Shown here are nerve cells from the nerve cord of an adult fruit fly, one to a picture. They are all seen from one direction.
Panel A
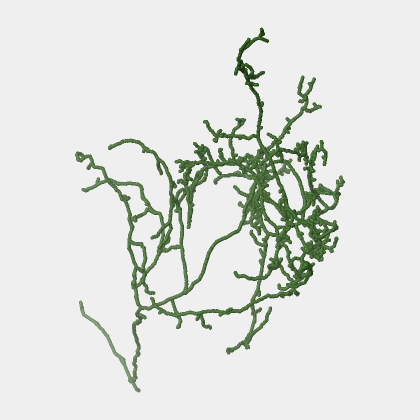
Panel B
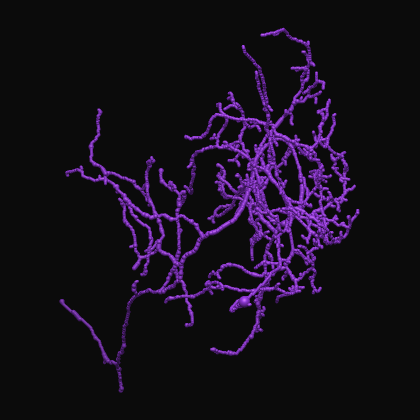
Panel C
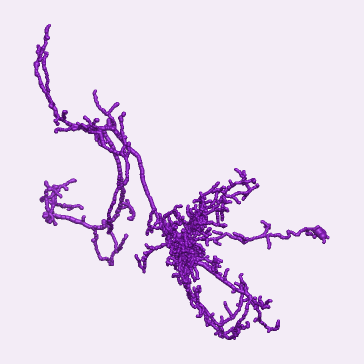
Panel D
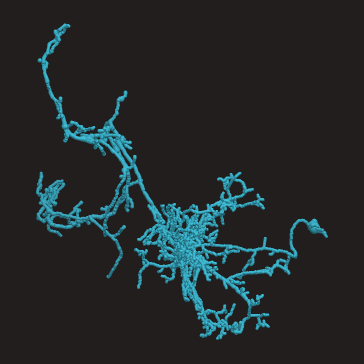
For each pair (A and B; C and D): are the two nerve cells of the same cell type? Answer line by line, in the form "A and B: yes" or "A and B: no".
A and B: yes
C and D: yes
